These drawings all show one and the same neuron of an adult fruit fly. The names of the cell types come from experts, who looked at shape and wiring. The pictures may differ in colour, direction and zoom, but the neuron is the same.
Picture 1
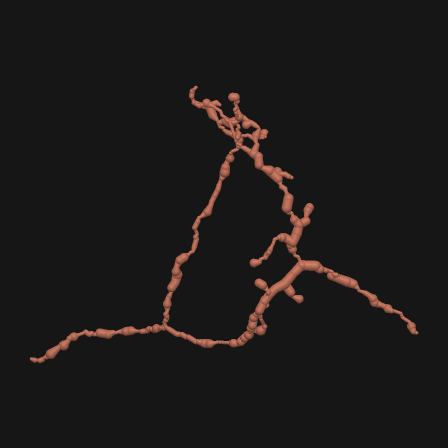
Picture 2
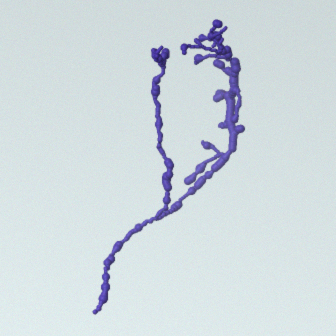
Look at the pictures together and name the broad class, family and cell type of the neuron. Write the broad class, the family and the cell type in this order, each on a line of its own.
sensory neuron entering the brain
class mechanosensory
TPMN2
